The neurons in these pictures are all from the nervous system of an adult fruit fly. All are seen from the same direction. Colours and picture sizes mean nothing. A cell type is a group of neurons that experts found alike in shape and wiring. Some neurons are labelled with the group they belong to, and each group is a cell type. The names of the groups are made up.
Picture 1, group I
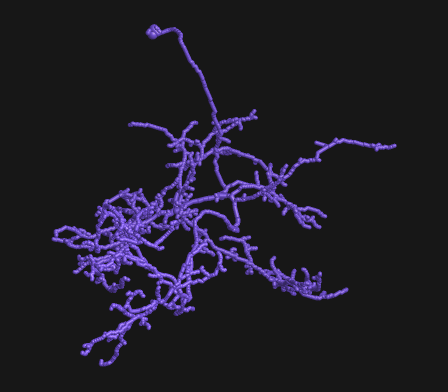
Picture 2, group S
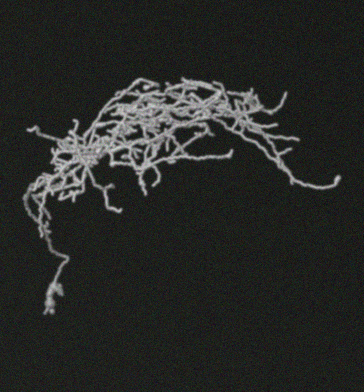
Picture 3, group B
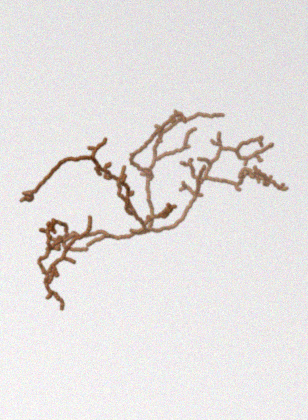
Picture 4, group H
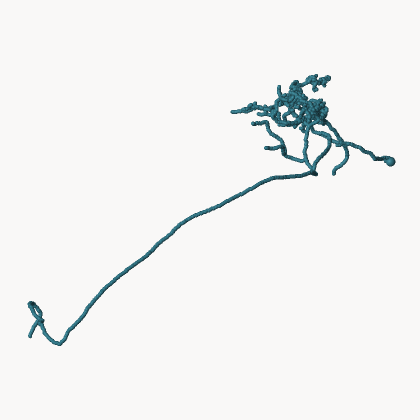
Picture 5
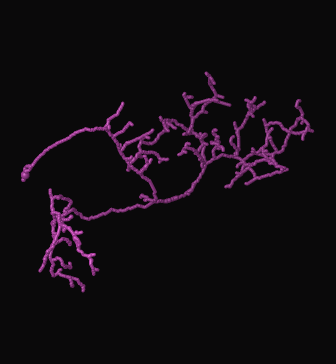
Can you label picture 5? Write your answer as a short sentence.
It belongs to group B.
